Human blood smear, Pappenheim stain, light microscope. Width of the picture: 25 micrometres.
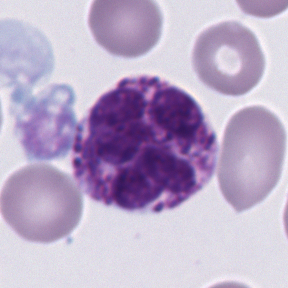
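Basophil at the centre of the smear: see how its coarse dark purple granules crowd most thickly along the rim of the cell. The chromatin is dark purple and clumped, and the cytoplasm peeking out between the granules is pale pinkish-lilac.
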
